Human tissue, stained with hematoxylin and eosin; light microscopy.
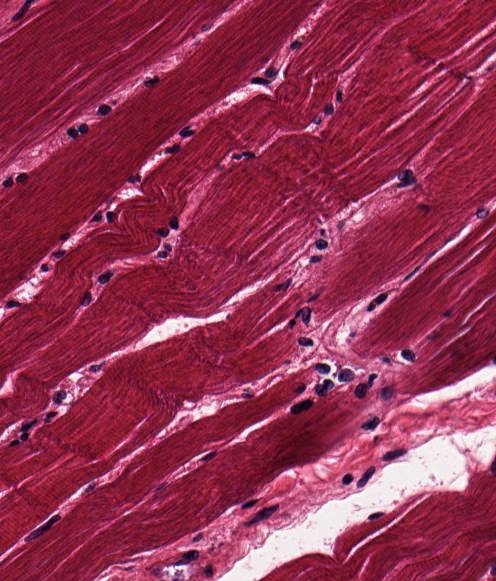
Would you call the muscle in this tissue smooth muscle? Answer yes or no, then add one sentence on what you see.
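No. The fibres show fine transverse cross-striations along their length.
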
